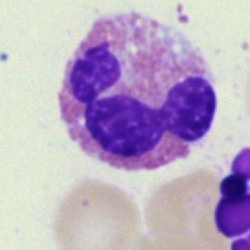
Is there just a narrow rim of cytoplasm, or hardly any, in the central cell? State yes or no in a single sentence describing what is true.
No, the cell's cytoplasm is ample, not a thin rim.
